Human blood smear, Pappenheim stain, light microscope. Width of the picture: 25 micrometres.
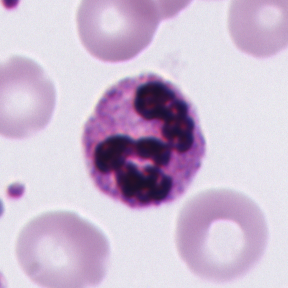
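Segmented neutrophil in the middle of the field; see how dark purple and coarsely clumped the chromatin is. Fine pinkish-violet granules fill the cytoplasm, whose widest nucleus-free stretch sits at the upper left. The outline is roundish with a slightly uneven edge and no long projections, and the cell is about 11 micrometres across.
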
